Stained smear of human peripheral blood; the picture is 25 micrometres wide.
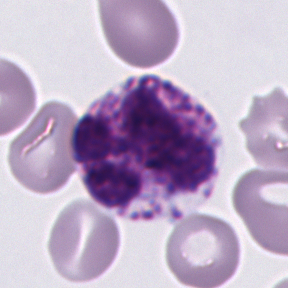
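Basophil, central cell in a stained peripheral blood smear. The nucleus appears divided into several lobes. Granules lying over the nucleus partly hide its outline. The granules are dark purple, coarse and uneven in size.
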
